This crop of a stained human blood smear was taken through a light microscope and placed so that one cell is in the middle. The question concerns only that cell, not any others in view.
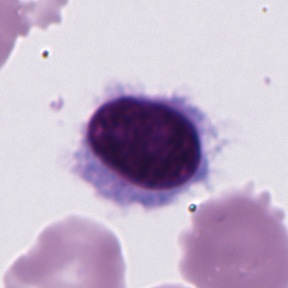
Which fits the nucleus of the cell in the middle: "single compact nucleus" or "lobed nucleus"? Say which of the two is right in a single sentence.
One compact round, oval or kidney-shaped mass makes up the nucleus.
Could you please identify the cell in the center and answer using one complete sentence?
The cell centred in this crop is categorized as a hairy cell.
